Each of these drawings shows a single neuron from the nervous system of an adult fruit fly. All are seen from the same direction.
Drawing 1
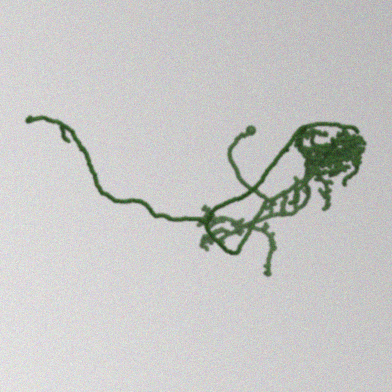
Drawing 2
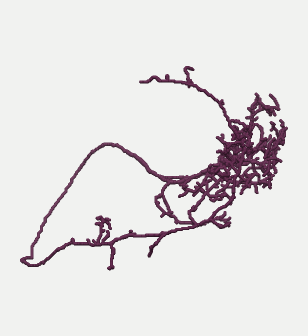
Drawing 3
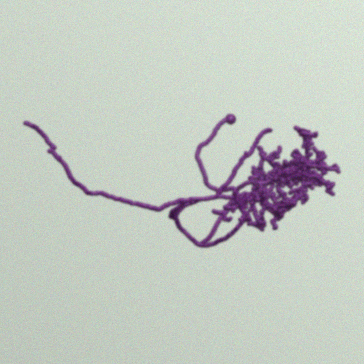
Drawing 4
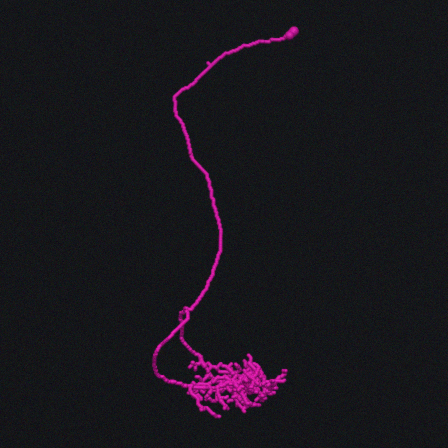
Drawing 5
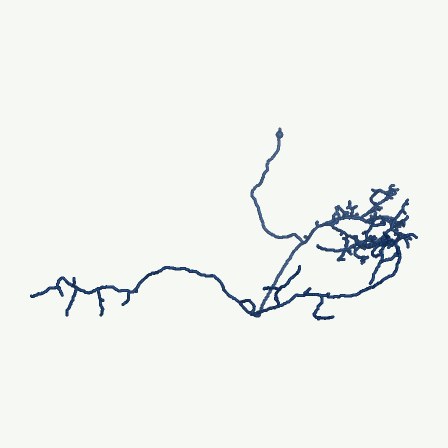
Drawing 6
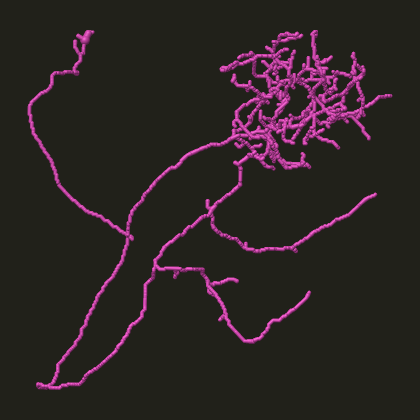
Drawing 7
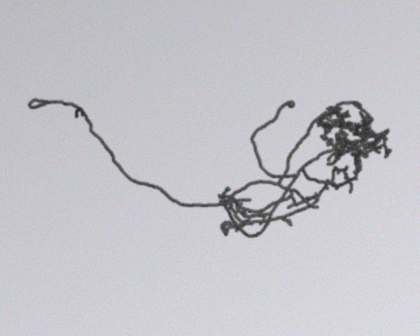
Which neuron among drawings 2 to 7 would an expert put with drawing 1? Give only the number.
7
